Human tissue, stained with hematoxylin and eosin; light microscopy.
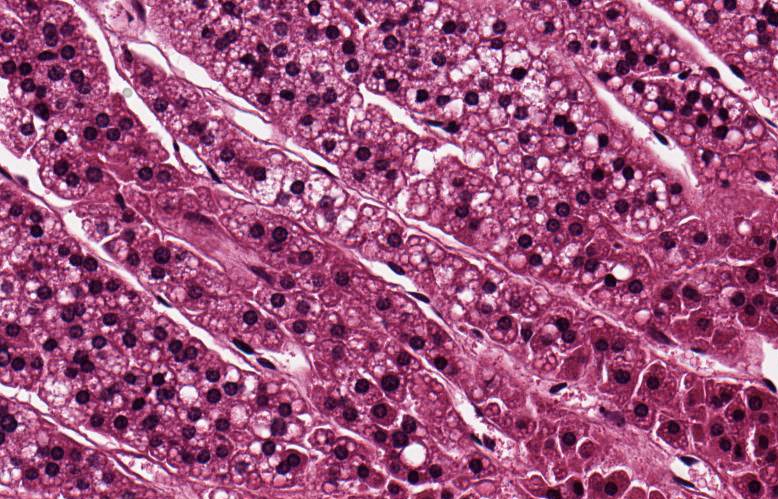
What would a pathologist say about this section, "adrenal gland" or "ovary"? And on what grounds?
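This is adrenal gland.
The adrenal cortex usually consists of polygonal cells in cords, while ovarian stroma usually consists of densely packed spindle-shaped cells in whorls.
Most cells here are large and polygonal, forming long parallel cords that run diagonally from upper left to lower right. Their abundant cytoplasm is full of many small clear vacuoles, giving a foamy look, and each round, dark-staining nucleus lies roughly central. Connective tissue between the cords is scant, without thick fibrous bands.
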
